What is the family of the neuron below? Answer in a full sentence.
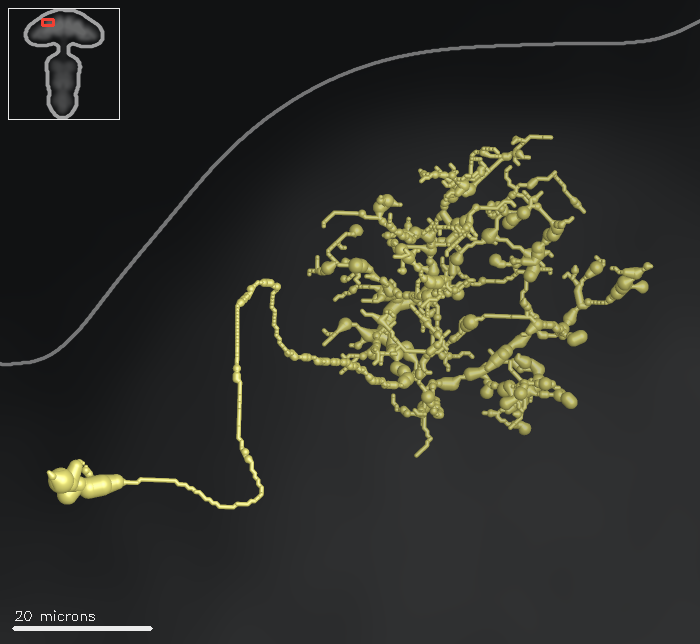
The family is hemilineage VLPl4_anterior.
